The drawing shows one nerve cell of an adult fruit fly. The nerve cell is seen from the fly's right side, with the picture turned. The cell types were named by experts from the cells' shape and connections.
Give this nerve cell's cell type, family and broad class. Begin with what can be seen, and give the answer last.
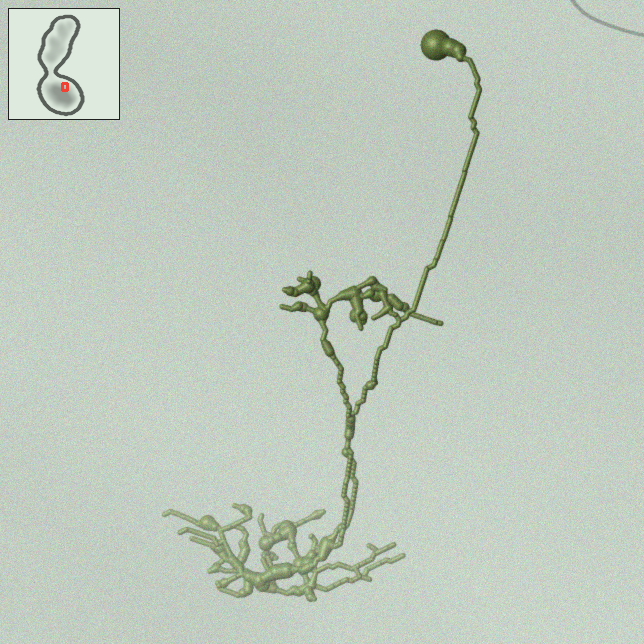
In this view it is taller than it is wide. It is of cell type T4a. The family is T. This is an optic-lobe intrinsic neuron.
